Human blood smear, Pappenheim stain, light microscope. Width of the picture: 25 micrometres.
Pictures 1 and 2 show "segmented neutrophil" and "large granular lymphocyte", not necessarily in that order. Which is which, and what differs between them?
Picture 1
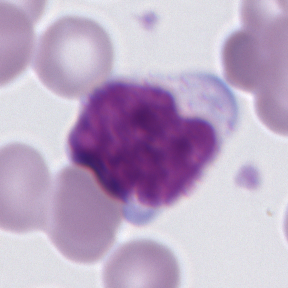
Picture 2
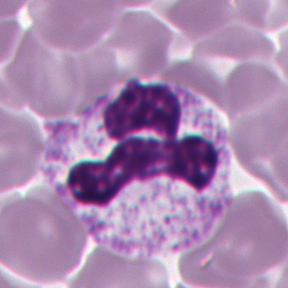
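Right, the large granular lymphocyte is the cell in picture 1, and the segmented neutrophil is the one in picture 2. What I notice first is how much they share: in both, the chromatin is dark purple and coarsely clumped, no nucleoli show, and the cytoplasm has no vacuoles.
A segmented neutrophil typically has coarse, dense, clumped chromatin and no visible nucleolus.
In picture 1 the clumps form darker and lighter patches. Where they part is the cytoplasm: pale grey-blue in the large granular lymphocyte, pale pinkish-lilac in the segmented neutrophil, which also has fine violet granules scattered all through it.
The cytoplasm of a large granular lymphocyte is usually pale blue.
The large granular lymphocyte's cytoplasm lies mostly on the upper right side of the nucleus.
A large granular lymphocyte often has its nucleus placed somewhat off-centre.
That cell is about 15 by 13 micrometres, with a nucleus of about 13 by 11 micrometres filling about 70% of its area, and a red cell touches its lower left edge. The segmented neutrophil's outline, for its part, is round.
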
